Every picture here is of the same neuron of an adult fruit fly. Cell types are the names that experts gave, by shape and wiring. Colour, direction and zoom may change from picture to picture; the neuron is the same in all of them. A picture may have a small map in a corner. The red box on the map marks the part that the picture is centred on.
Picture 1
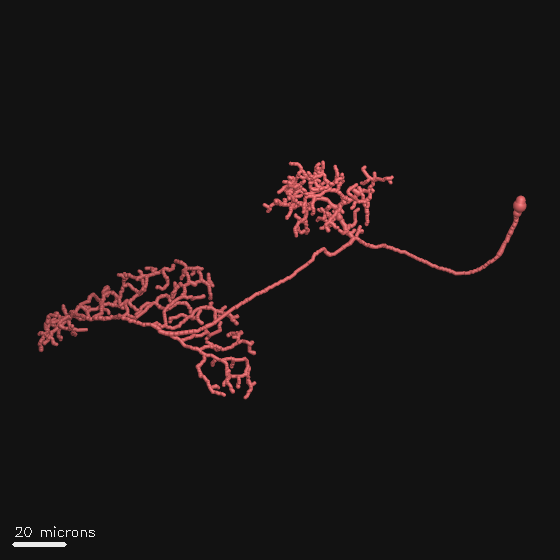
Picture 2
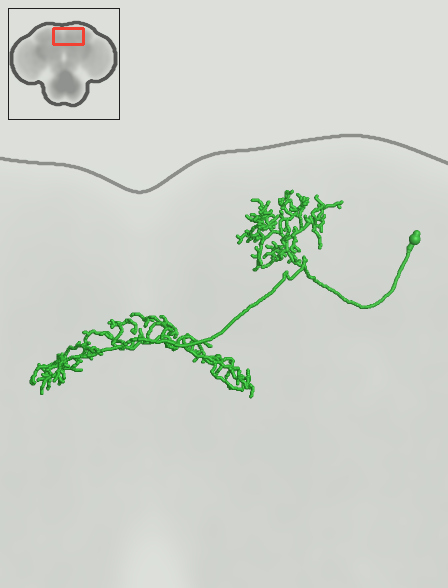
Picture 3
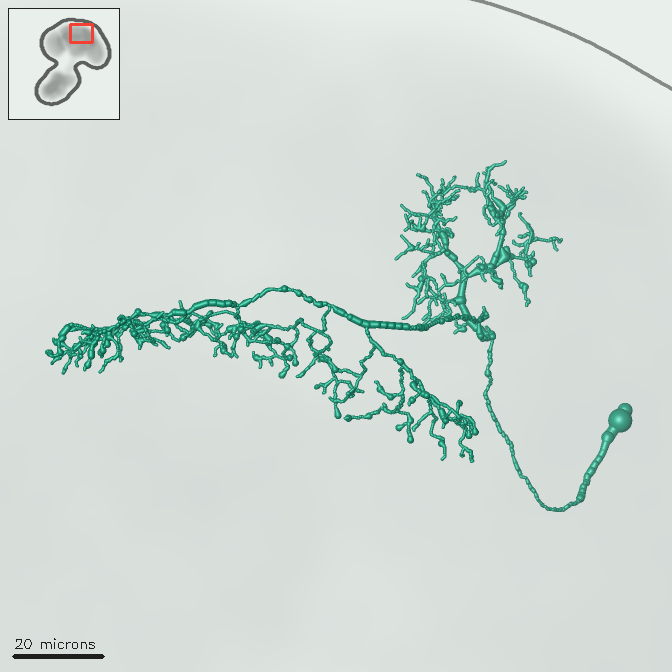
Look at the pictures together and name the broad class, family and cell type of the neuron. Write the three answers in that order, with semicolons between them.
central-brain intrinsic neuron; hemilineage DL1_dorsal; FB6Z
